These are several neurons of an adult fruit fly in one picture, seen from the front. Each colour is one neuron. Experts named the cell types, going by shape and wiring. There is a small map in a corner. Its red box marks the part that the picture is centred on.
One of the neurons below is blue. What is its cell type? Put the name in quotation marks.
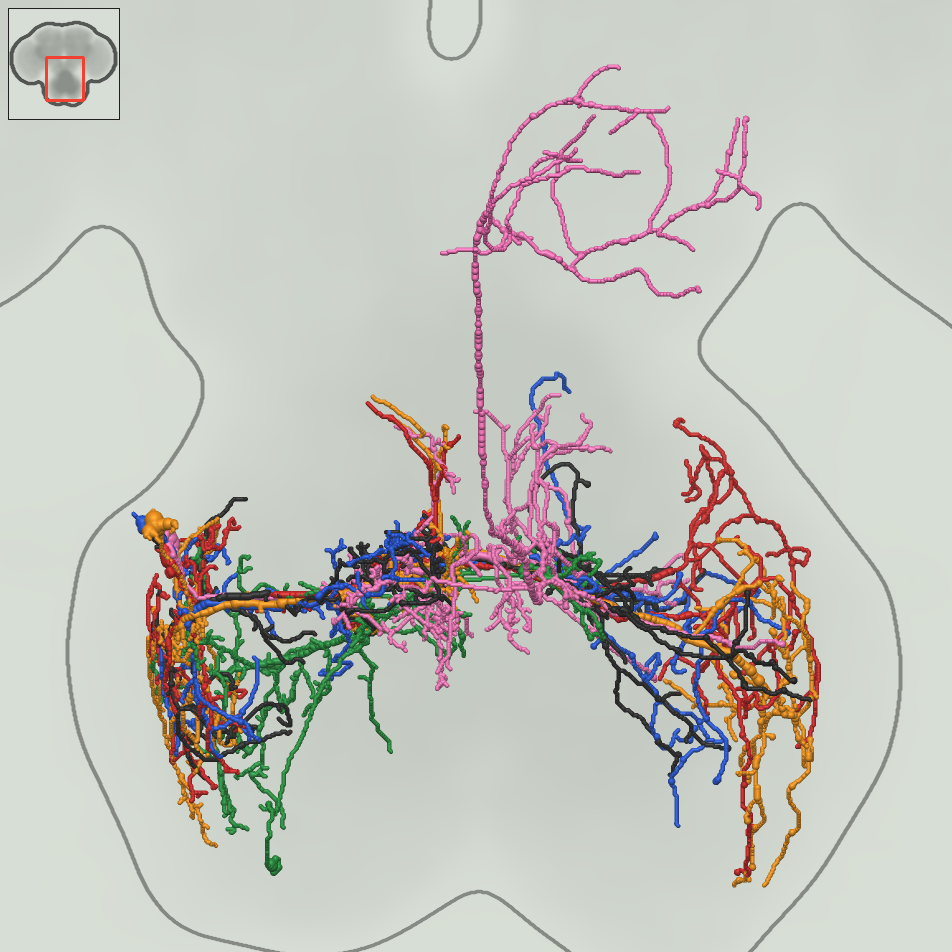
"IN18B045_c"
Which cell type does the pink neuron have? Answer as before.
"AN18B053"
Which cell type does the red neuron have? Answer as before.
"IN18B045_a"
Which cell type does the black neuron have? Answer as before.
"IN18B045_b"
